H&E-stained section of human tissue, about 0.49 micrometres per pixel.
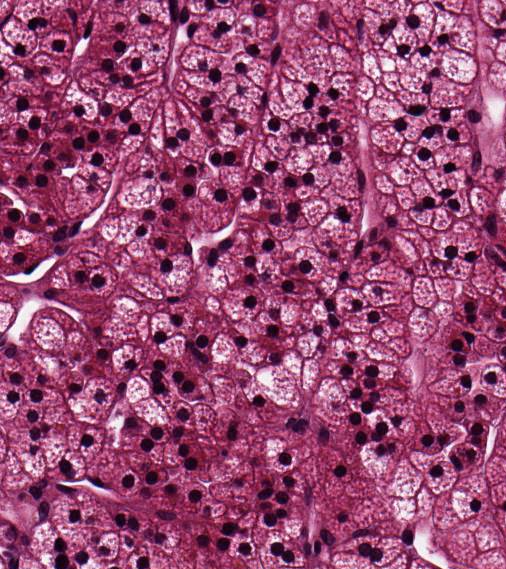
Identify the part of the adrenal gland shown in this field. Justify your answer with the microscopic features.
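In this field the part is zona fasciculata. Check the arrangement: closely packed polygonal cells are grouped into cords and nests divided by thin septa. Check the cytoplasm: in most cells it is pale, finely vacuolated and foamy.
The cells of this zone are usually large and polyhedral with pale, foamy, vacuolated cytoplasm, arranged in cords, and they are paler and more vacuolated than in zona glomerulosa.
Also noted: the nuclei are fairly uniform in size and shape, and thin pink lines outline distinct cell borders.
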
